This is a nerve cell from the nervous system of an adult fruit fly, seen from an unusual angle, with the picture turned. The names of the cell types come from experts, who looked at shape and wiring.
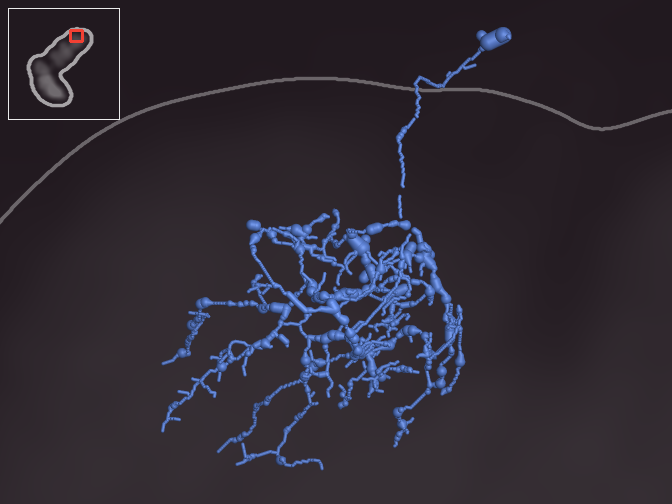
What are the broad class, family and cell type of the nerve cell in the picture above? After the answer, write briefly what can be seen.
Its broad class is nerve-cord intrinsic neuron. The family is hemilineage 01B. Its cell type is IN01B025. The cell body is at the upper right of the picture. Dozens of branch ends can be seen.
